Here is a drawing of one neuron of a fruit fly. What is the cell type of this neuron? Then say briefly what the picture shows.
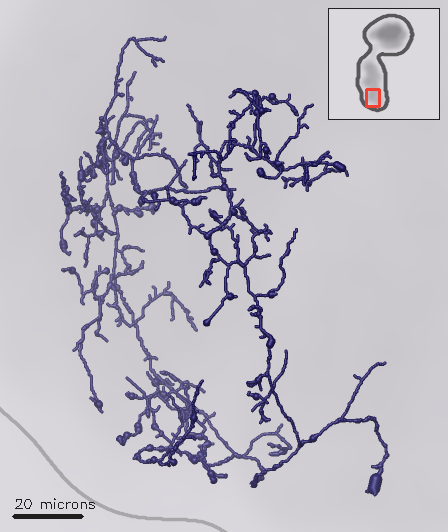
It is of cell type IN19A045. Its broad class is nerve-cord intrinsic neuron. The cell body can be seen at the lower right of the picture. From top to bottom in the picture it spans about 140 microns. The picture shows more than a hundred branch ends.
